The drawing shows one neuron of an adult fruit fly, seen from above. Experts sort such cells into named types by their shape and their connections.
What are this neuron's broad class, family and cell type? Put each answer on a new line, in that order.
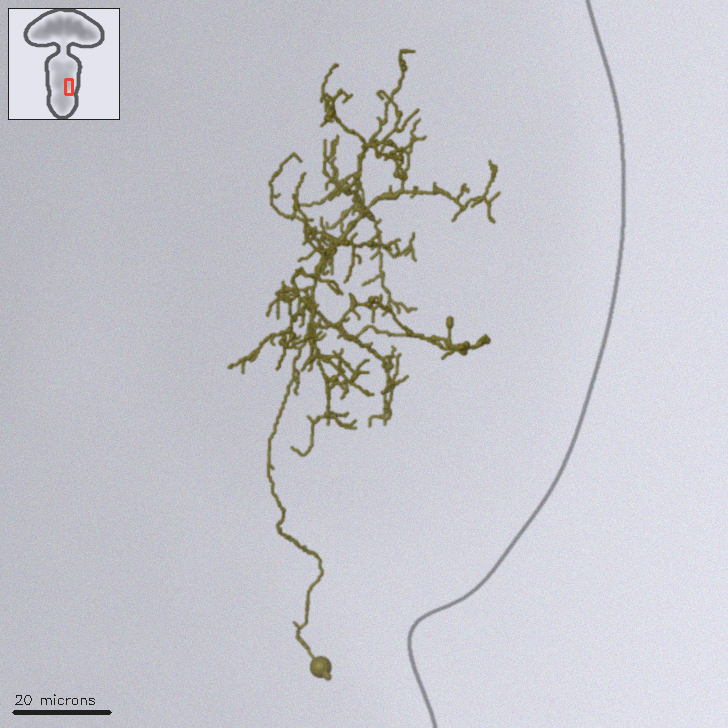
nerve-cord intrinsic neuron
hemilineage 20A.22A
IN20A.22A049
